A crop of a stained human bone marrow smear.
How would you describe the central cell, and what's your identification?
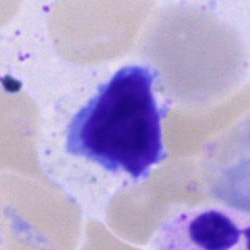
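Right, the nucleus is roughly triangular, with angular corners, and it fills most of the cell. Dark purple, dense chromatin runs throughout it. Only scant cytoplasm is left, a thin rim that's widest on the left side of the nucleus. This is a lymphocyte.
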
